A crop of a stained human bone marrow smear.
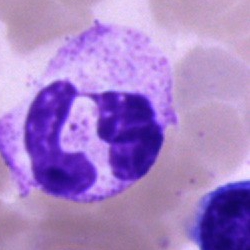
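Segmented neutrophil: you'll notice the chromatin is dark purple and densely clumped, and there are no nucleoli to be seen in the nucleus. Its outline is irregular too, with a ragged, uneven edge.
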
